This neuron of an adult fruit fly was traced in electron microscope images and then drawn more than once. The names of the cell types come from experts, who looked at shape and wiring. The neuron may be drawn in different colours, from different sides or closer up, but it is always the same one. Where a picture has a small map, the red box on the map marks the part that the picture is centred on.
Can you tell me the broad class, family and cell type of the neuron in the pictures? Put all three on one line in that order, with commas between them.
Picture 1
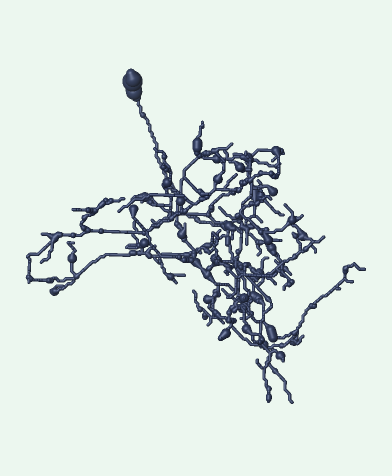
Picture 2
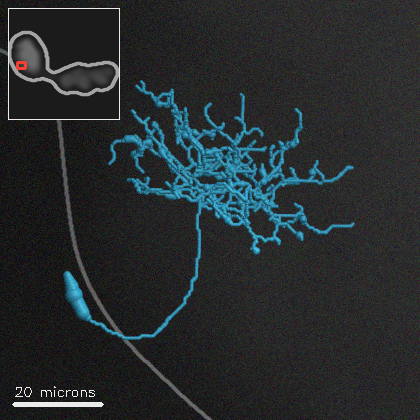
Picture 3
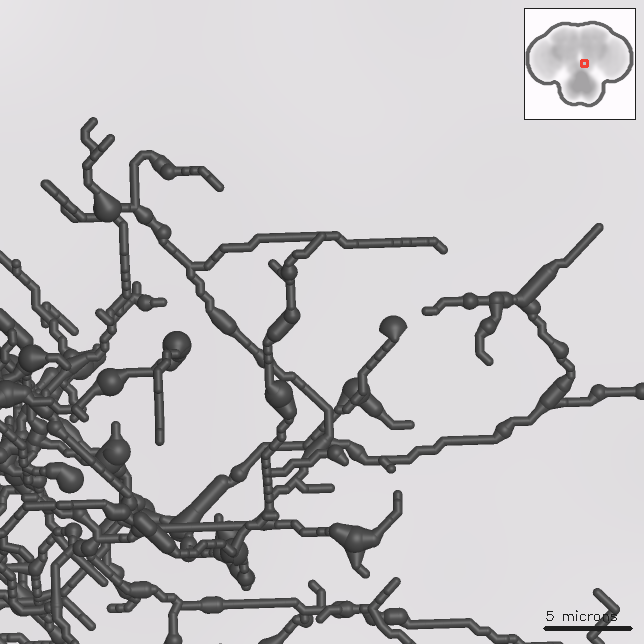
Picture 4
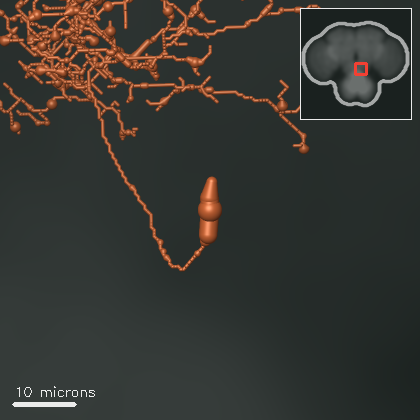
central-brain intrinsic neuron, hemilineage TRdm, PRW015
